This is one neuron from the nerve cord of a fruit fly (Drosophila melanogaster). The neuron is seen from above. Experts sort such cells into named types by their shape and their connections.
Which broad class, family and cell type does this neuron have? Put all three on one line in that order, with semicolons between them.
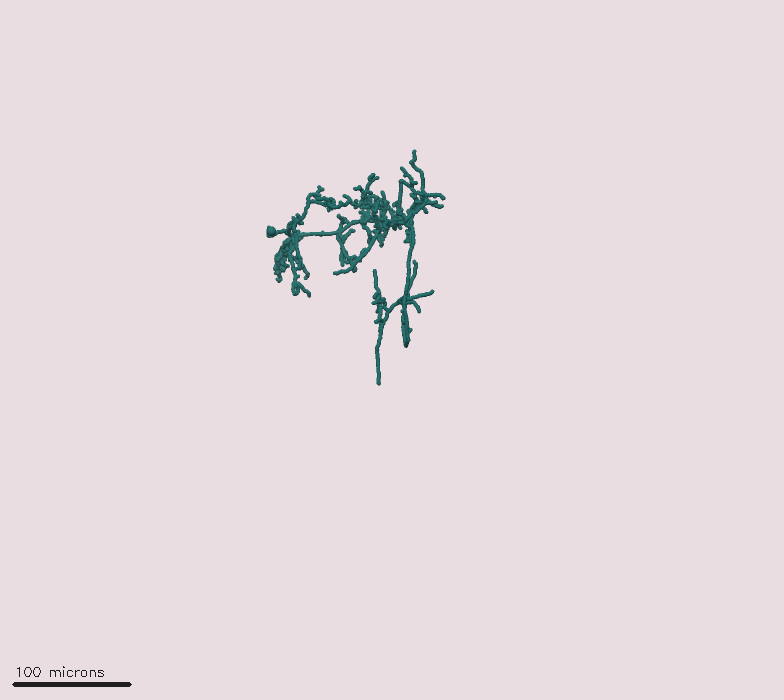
nerve-cord intrinsic neuron; hemilineage 18B; IN18B034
